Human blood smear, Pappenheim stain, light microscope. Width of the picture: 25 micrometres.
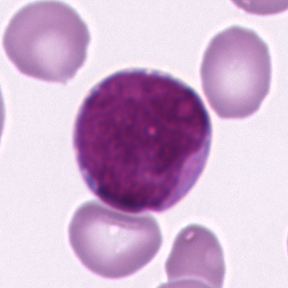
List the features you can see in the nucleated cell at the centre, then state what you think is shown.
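Look first at the nucleus: it fills almost the whole cell, which is about 13 micrometres across. Its chromatin is fine and evenly spread, with no dense dark clumps. Around it the cytoplasm forms only a thin rim, widest at the lower right. That rim is pale bluish-grey. This is a myeloblast.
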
